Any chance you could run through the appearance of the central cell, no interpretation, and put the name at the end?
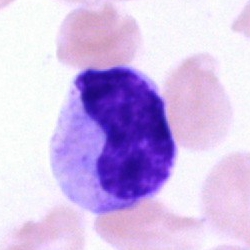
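Outline smooth, oval. Nucleus kidney-shaped, indentation facing left toward the cytoplasm. Chromatin dark purple, coarsely clumped. Cytoplasm with only a few faint fine granules. Metamyelocyte.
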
